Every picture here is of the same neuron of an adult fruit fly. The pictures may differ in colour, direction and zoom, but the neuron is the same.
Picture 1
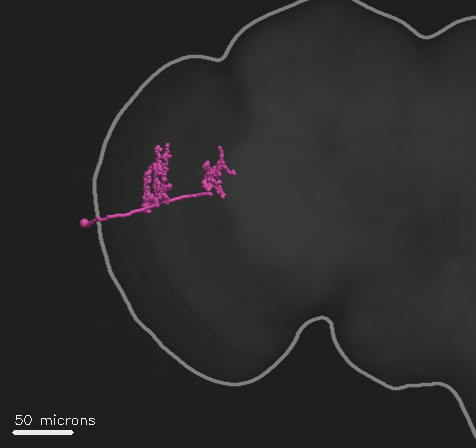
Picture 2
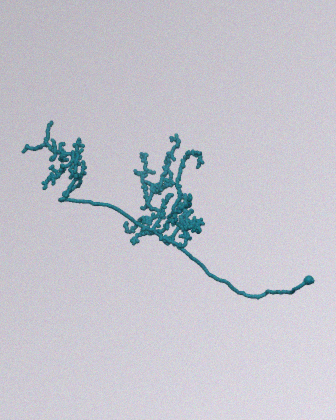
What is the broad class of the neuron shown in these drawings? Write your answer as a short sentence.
The broad class is optic-lobe intrinsic neuron.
